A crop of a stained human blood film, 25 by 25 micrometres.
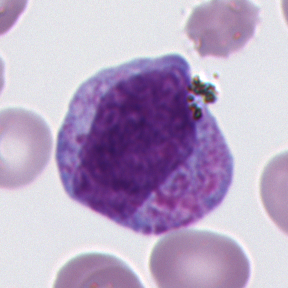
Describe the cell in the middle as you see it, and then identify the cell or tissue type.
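Looking at this cell, about 16 micrometres across, I see one unlobed nucleus filling most of it. Its chromatin is finely textured, not coarsely clumped. The cytoplasm is pale blue-violet, with fine reddish-purple granules scattered at the lower right. This is an atypical promyelocyte.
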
